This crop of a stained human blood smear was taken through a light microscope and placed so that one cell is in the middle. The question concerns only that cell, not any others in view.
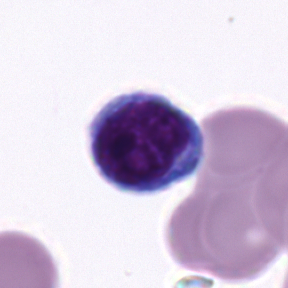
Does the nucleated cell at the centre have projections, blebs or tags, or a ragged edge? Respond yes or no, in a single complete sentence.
No, it is a smooth edge, not a rough one, that bounds the cell.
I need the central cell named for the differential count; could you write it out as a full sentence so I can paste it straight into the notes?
The cell nearest the centre of this crop is a plasma cell.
